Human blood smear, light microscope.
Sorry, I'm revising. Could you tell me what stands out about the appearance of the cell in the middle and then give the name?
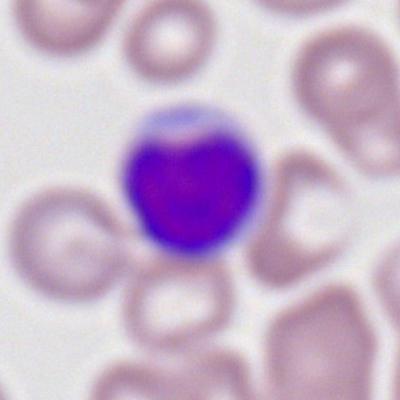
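Nearly the whole cell is taken up by the nucleus, stained a dense, dark purple throughout. Along its top edge sits a shallow notch. In the cytoplasm I find no granules at all. This one is a lymphocyte.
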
